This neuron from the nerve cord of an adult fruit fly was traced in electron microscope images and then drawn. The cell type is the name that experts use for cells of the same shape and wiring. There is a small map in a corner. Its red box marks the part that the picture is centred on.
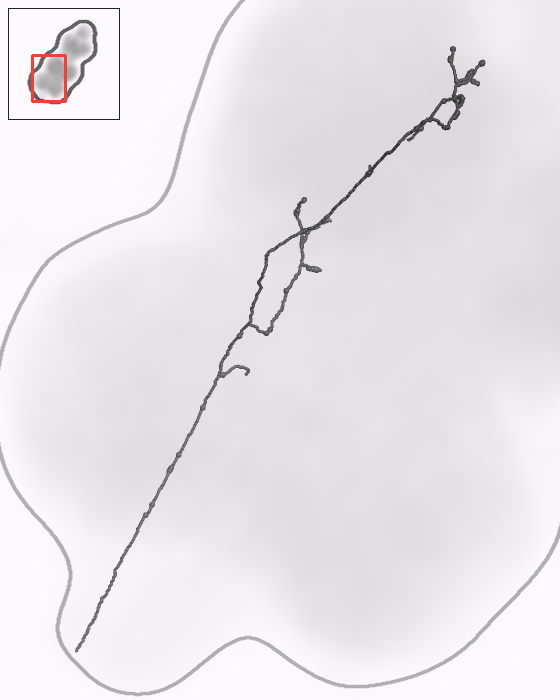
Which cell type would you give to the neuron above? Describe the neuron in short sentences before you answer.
The drawing shows no cell body. There are a dozen or fewer branch ends. Its broad class is descending neuron. The cell type is DNg106.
